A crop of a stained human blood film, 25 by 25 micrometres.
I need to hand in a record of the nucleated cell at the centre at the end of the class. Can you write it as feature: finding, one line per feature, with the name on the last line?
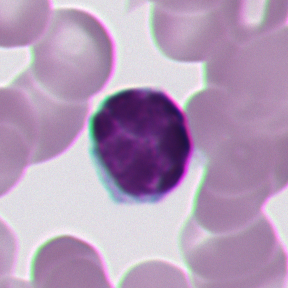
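Outline: roughly round, with a few slightly flattened sides
Nucleus: a single unlobed mass
Cytoplasm: thin pale bluish rim, mainly along the lower left edge
Granules: none seen in the cytoplasm
Name: typical lymphocyte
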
